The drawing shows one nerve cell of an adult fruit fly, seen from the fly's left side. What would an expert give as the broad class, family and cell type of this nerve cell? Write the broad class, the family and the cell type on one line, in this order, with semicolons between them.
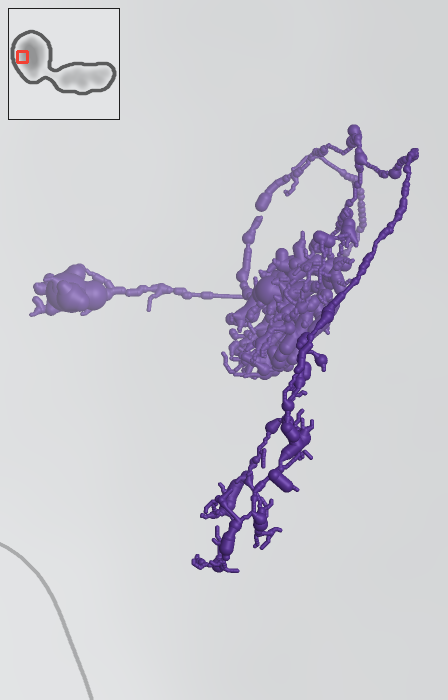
central-brain intrinsic neuron; hemilineage ALv2; v2LN5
